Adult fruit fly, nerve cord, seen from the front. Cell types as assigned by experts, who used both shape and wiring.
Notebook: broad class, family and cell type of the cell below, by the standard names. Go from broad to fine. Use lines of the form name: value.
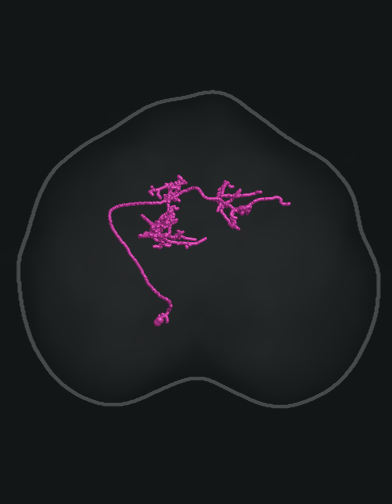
broad class: nerve-cord intrinsic neuron
family: hemilineage 06A
cell type: IN06A065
